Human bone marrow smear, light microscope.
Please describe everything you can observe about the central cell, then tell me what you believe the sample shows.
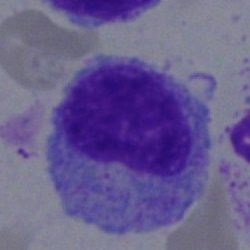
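The central cell has a roughly round outline with a slightly ruffled edge. Its nucleus sits toward the top, so most of the cytoplasm lies below it. That cytoplasm forms a moderate band, widest beneath the nucleus, and fine purplish granules are scattered through it. This cell is a myelocyte.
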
